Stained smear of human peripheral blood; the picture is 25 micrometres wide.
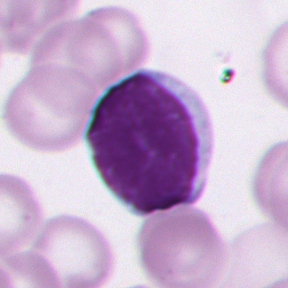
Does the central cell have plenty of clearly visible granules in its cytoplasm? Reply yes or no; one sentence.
No, this cell has a cytoplasm without visible granules.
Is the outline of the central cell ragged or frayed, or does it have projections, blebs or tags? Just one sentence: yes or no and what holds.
No, there are no projections, blebs or tags; the cell's outline is smooth.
